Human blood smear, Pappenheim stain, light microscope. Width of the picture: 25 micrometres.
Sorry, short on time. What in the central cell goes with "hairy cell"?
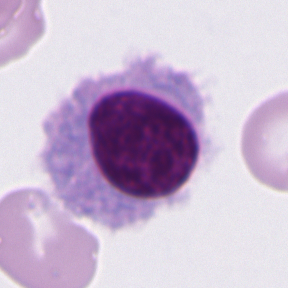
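The oval nucleus goes with the name: it measures about 10 by 9 micrometres, with a smooth edge and no indentation.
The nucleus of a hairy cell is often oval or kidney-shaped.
The size fits as well, since the cell is about 15 micrometres across.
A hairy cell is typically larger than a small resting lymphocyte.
Otherwise, the nucleus lies toward the right of the cell, and a broad rim of pale bluish-lilac cytoplasm surrounds it, widest on the left side and without distinct coarse granules.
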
